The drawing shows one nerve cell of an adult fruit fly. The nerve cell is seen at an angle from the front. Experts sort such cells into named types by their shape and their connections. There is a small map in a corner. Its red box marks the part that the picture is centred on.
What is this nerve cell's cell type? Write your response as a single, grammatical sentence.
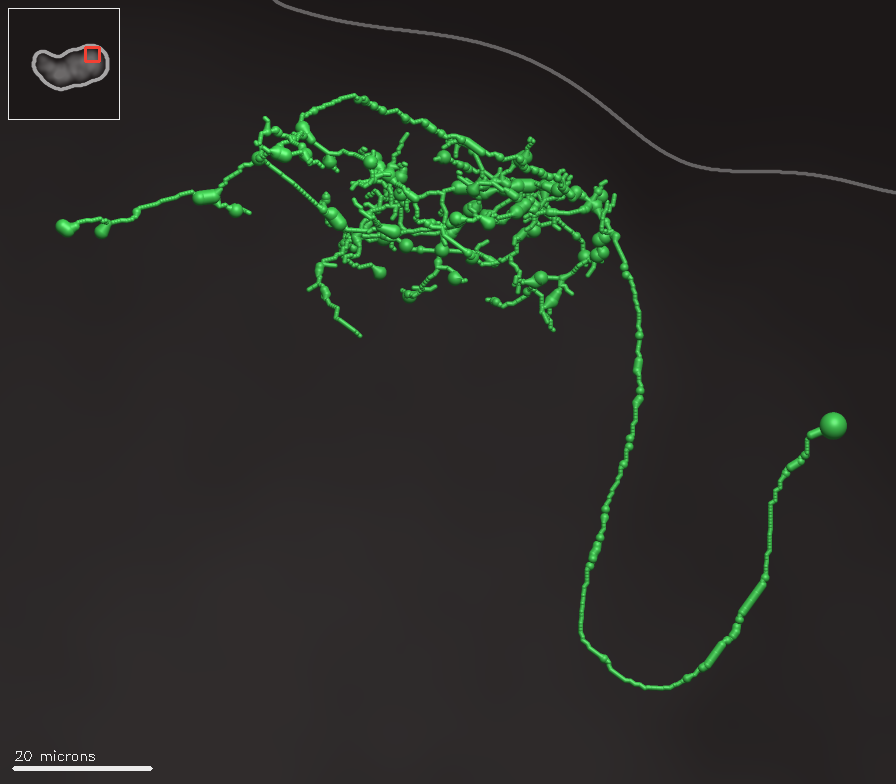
The cell type CB1629 includes this nerve cell.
